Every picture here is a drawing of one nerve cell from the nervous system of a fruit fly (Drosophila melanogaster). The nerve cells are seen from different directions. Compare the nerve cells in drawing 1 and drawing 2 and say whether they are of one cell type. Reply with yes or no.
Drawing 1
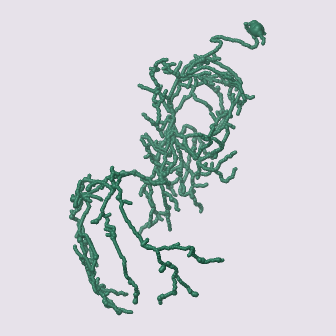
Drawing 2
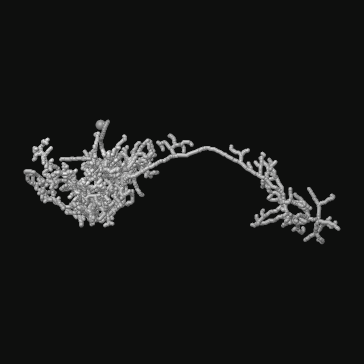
no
